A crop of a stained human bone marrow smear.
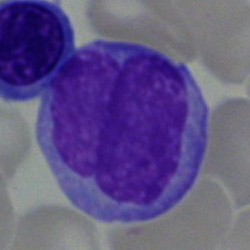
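Monocyte in a stained marrow smear. Nucleus fills most of the cell, split by a vertical cleft into two large lobes side by side. Chromatin fine and fairly even, no coarse dark clumps. Narrow cytoplasmic rim, widest at lower left.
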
